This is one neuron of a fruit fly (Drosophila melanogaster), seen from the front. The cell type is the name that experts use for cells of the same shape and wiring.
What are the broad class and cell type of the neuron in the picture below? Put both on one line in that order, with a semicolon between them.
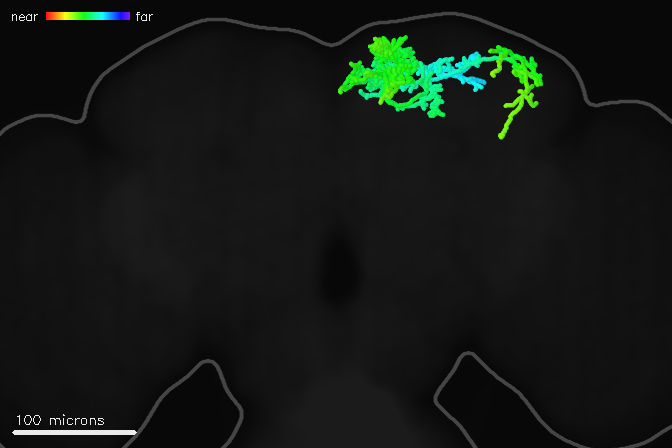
central-brain intrinsic neuron; SMP234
